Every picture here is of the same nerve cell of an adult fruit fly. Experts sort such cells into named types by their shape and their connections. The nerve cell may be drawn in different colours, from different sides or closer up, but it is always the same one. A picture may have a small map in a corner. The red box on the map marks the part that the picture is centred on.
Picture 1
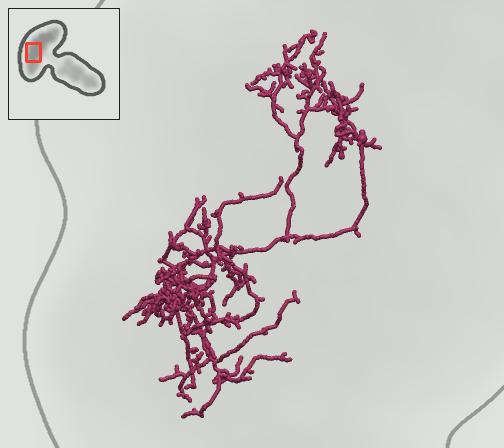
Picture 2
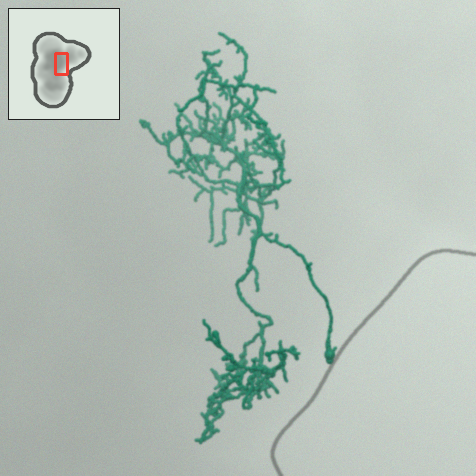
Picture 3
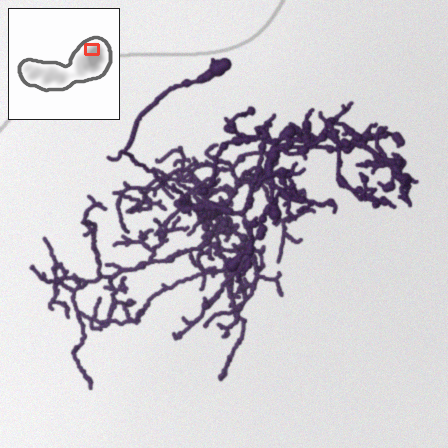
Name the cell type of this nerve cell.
SLP390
